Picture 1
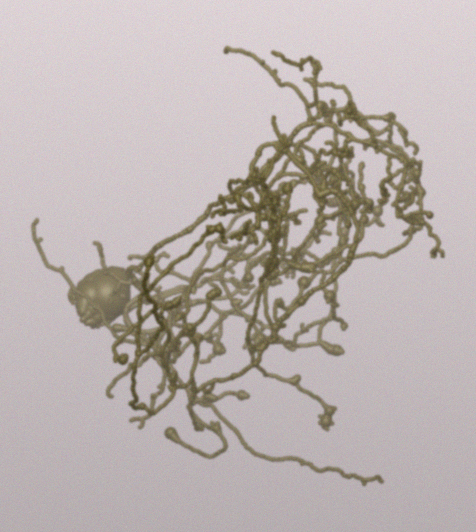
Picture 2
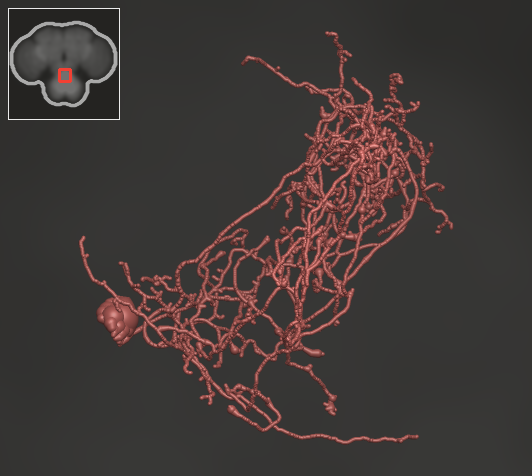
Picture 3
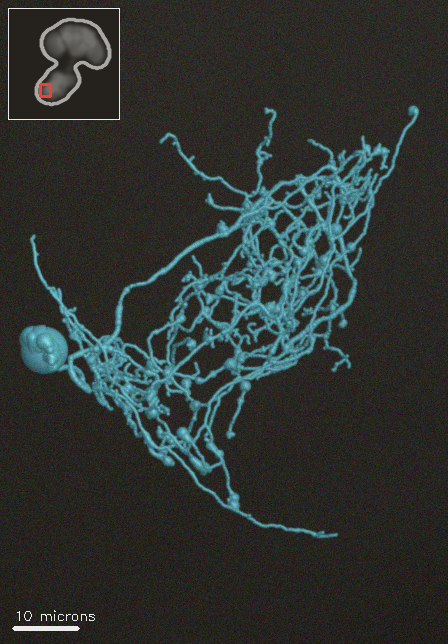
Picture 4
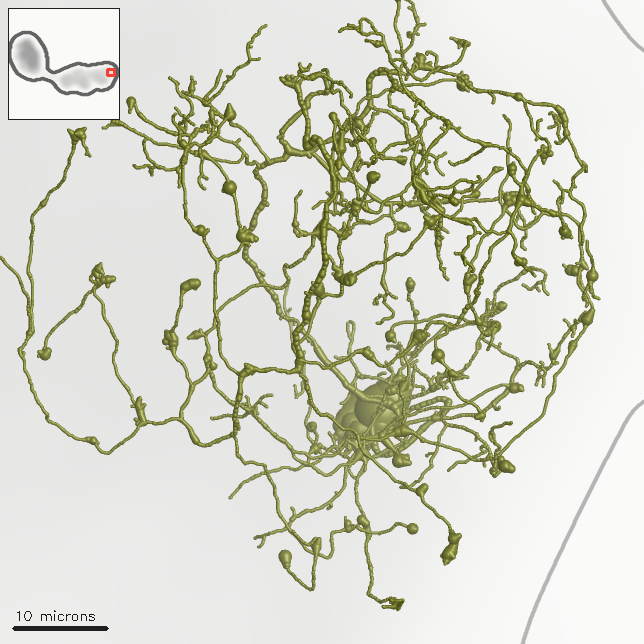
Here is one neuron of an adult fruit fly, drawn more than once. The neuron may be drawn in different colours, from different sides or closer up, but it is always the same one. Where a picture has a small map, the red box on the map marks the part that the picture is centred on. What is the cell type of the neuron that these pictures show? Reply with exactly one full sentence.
This neuron is recognized as the cell type INXXX345.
